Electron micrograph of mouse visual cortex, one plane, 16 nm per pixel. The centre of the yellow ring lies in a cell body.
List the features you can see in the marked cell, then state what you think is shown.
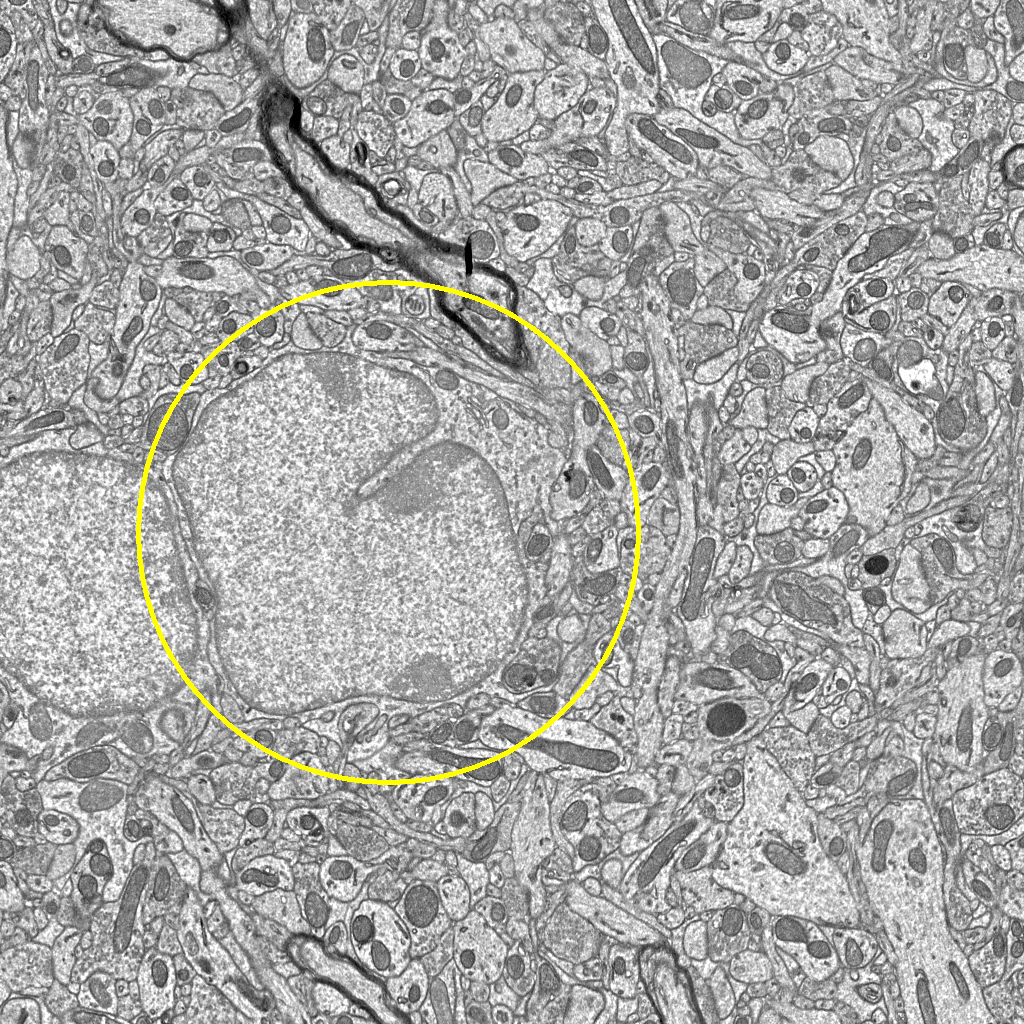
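Large and rounded, the nucleus fills most of the ring. One deep fold of its envelope reaches in from the upper right toward the middle. I find no distinct dense nucleolus. A second, pale nucleus lies close against the cell's left side. So, an astrocyte.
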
